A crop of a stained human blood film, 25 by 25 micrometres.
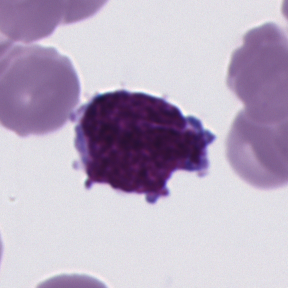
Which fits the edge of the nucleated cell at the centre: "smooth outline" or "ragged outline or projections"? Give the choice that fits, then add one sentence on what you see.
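Ragged outline or projections. The cell's outline is irregular and knobby rather than smoothly round.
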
